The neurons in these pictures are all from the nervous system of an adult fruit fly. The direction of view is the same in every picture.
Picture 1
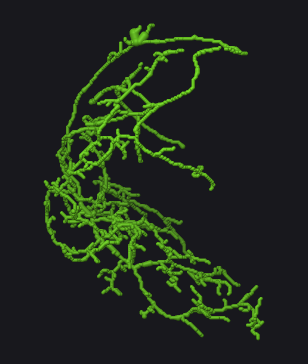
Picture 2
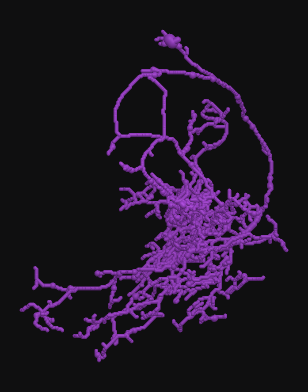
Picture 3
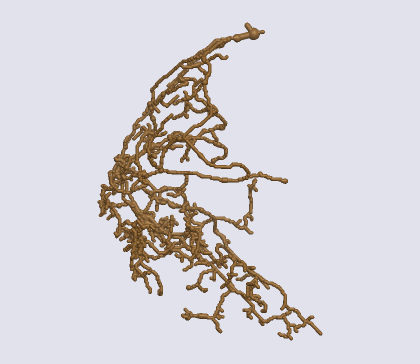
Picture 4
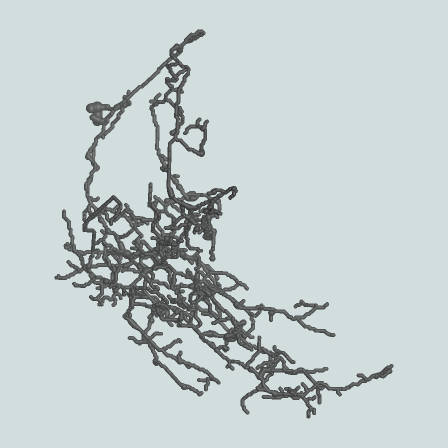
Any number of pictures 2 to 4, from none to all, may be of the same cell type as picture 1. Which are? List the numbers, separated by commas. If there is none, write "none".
3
